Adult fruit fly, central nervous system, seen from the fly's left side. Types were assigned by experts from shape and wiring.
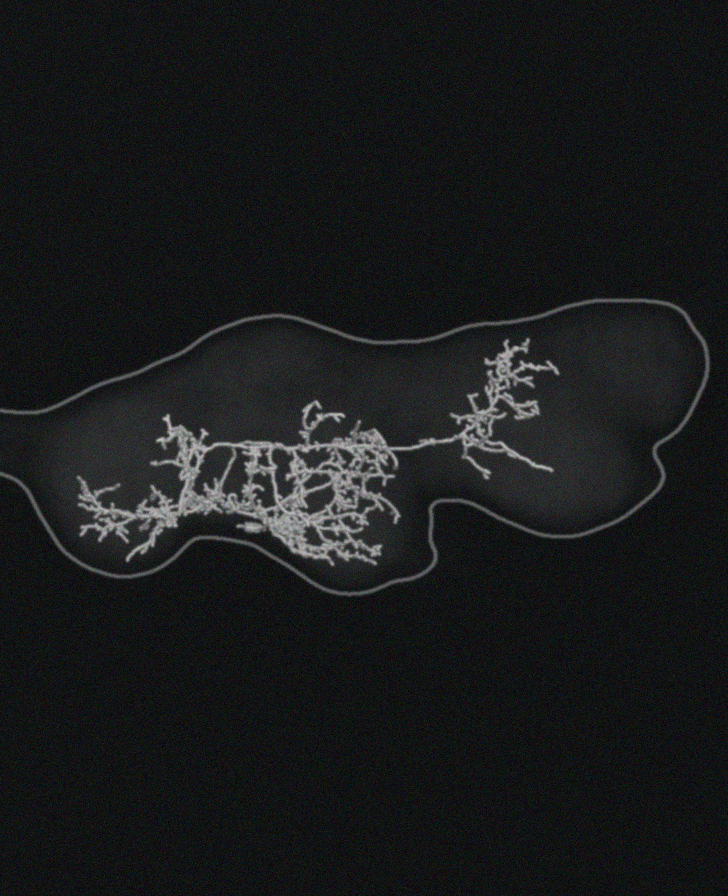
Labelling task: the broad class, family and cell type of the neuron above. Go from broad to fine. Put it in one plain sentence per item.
A nerve-cord intrinsic neuron of hemilineage 10B, type IN10B003.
